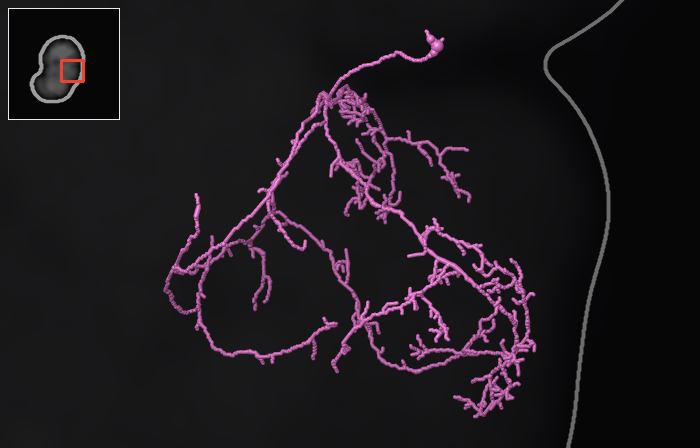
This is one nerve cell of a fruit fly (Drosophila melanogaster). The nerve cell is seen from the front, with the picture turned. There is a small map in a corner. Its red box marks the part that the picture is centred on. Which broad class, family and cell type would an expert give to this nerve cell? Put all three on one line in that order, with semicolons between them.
central-brain intrinsic neuron; hemilineage SLPav1_medial; CB1950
